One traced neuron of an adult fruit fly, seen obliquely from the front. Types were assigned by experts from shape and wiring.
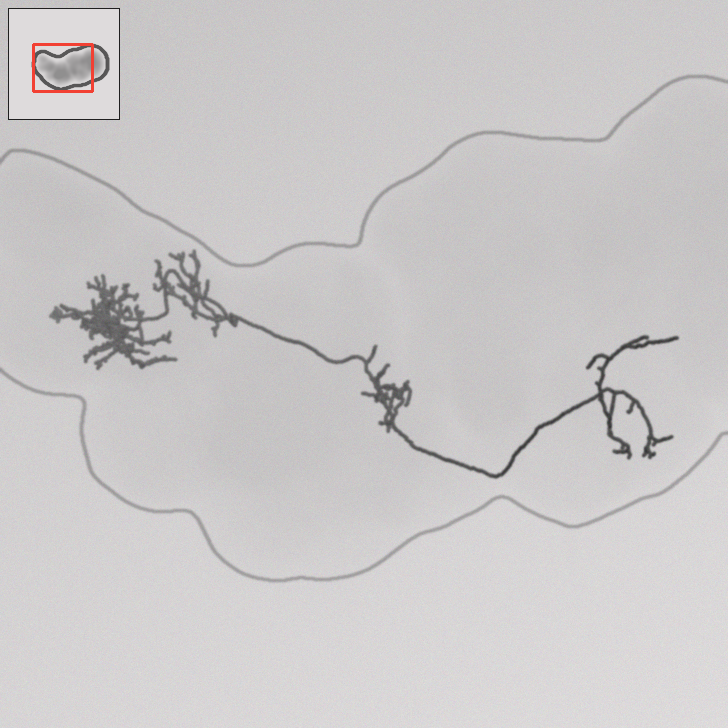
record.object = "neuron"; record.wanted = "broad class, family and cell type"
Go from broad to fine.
ascending neuron; hemilineage 06B; AN06B088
